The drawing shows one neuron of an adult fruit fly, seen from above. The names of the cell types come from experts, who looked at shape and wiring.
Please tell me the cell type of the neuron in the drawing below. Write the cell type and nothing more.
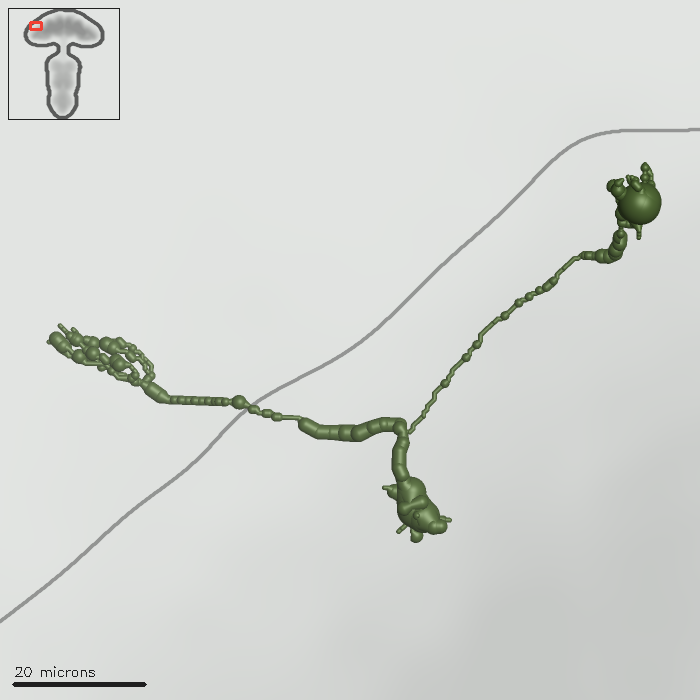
T1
